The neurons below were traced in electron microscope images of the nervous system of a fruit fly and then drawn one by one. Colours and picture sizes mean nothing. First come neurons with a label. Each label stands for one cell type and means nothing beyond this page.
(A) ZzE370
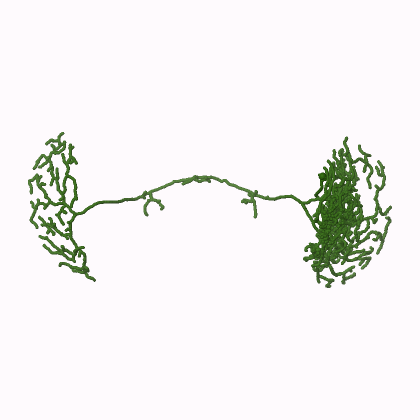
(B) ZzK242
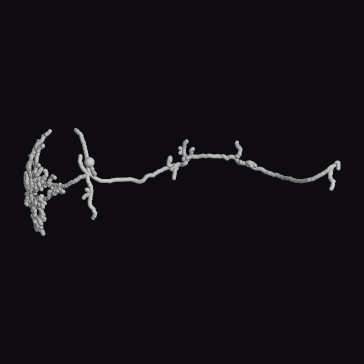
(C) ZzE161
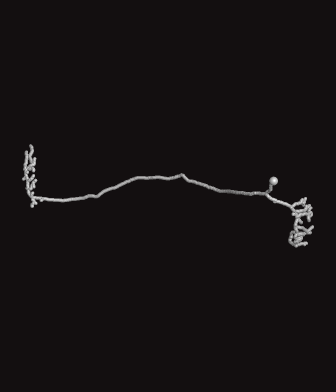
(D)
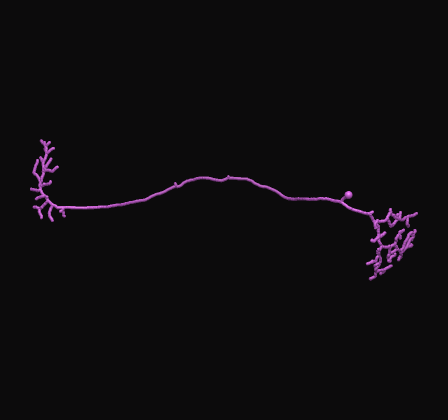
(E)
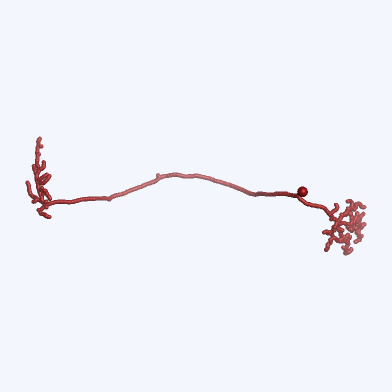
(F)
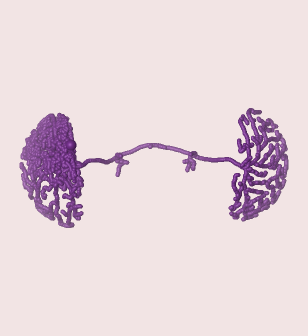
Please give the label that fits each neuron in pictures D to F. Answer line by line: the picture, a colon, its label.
D: ZzE161
E: ZzE161
F: ZzE370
